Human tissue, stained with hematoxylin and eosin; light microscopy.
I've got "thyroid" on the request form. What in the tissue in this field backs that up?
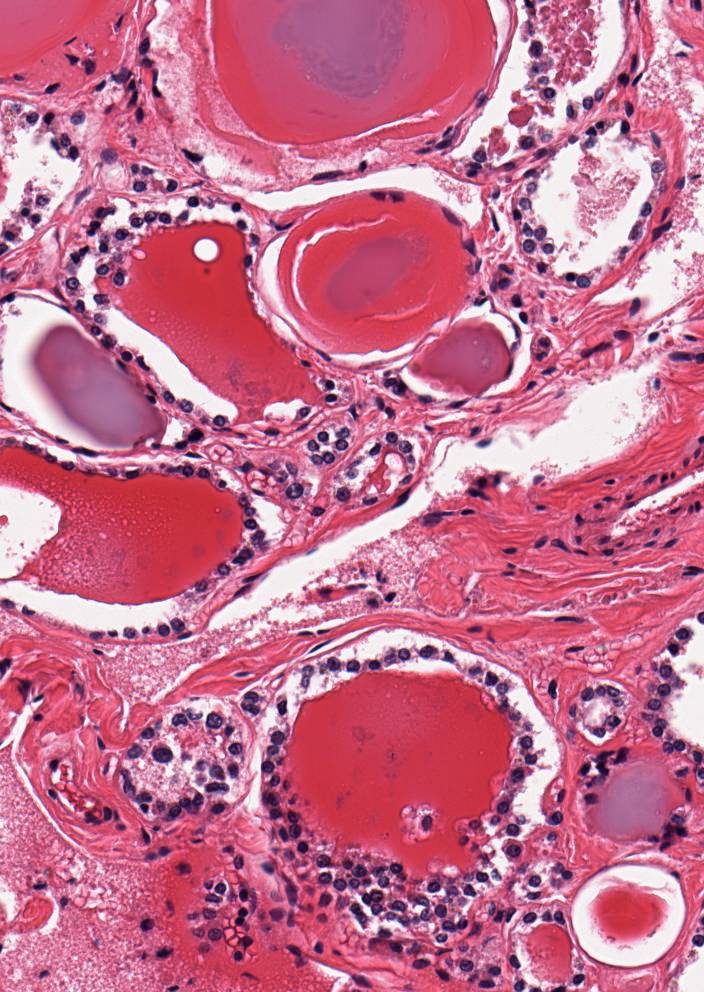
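In this field of thyroid, the follicles are lined by a single layer of flat to cuboidal cells with small, round, dark nuclei.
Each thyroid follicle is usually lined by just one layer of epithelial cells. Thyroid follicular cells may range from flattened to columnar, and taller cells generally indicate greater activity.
The single-layer lining and the flat to cuboidal shape of its cells therefore agree with thyroid. In many follicles the colloid has shrunk away from the lining, leaving a clear gap around it. The colloid in the follicle at the left edge, just below the middle, contains many small round vacuoles. No fat cells are seen anywhere in the field.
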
